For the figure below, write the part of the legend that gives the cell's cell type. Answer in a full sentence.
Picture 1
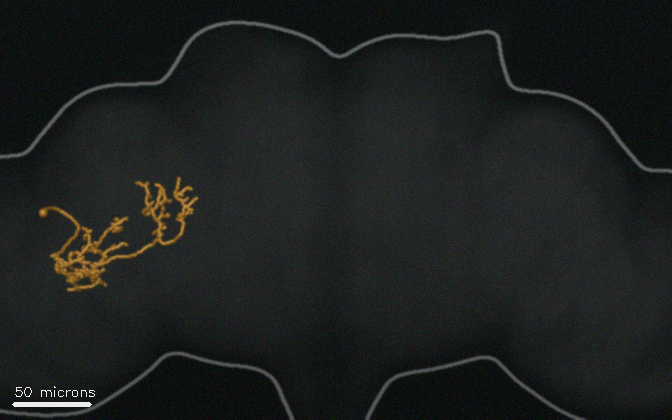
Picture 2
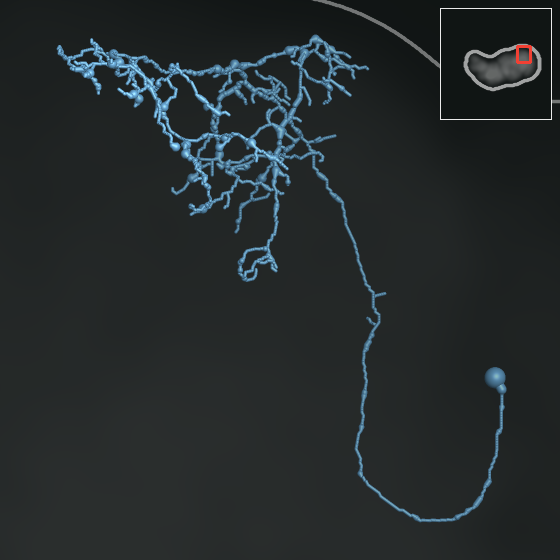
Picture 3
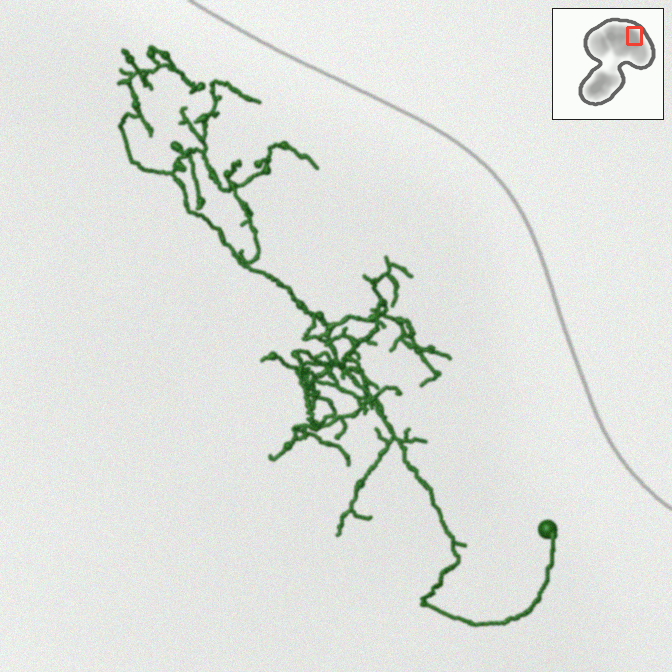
The cell type is LHAV3b2_a.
